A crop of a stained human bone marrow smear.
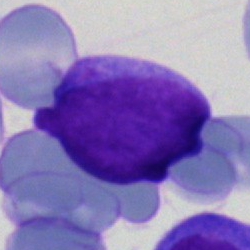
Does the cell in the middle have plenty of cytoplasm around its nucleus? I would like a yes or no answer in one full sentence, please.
No, the cytoplasm of this cell is scant, not abundant.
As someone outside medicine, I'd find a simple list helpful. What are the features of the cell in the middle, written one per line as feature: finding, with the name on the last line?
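Chromatin: deep purple, fairly even, no coarse dark clumps
Nucleoli: none distinct
Granules: none visible in cell
Margins: small knob-like bulges at left and right
Name: blast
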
